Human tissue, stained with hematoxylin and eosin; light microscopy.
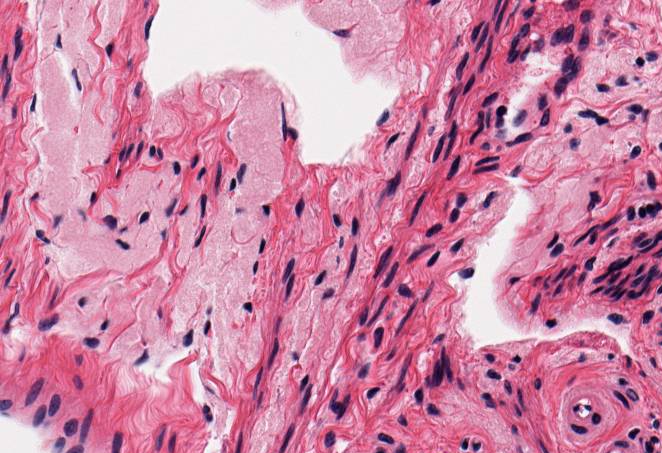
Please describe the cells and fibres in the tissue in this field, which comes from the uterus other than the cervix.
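First, orientation: most spindle cells and fibres run diagonally from lower left toward upper right. Next, the collagen fibres: pink and wavy. Then the cells: elongated, dark purple nuclei, with no clearly visible cytoplasm around them. Finally, distribution: nuclei are more crowded on the right side than on the left.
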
